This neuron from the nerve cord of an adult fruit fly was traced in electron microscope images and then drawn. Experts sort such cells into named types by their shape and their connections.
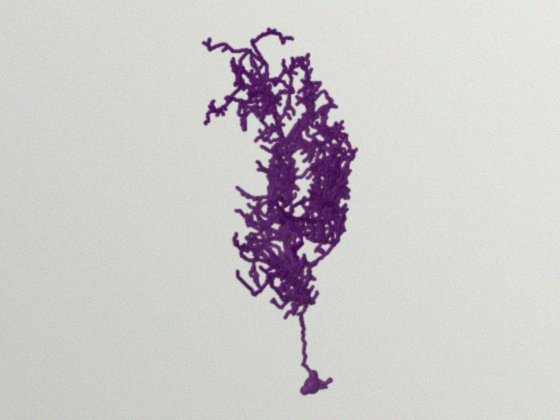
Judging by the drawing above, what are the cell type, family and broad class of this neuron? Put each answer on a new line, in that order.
IN16B036
hemilineage 16B
nerve-cord intrinsic neuron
